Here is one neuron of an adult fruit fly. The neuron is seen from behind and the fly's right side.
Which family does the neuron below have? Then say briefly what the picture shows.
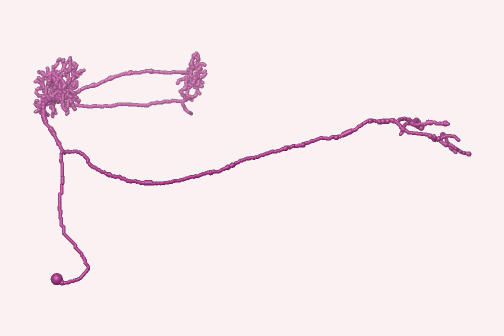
The family is LLPC. Its broad class is visual projection neuron. The cell body can be seen at the lower left of the picture. The picture shows dozens of branch ends.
